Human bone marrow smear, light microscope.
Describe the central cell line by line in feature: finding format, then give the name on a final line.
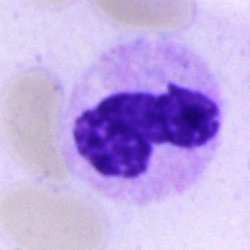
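Nucleoli: none that I can see in the nucleus
Rim: a moderate one of pale pinkish-lilac cytoplasm around the nucleus
Granules: fine, pinkish-violet, scattered through the cytoplasm
Vacuoles: none seen in the cytoplasm
Identity: segmented neutrophil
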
